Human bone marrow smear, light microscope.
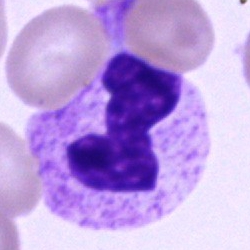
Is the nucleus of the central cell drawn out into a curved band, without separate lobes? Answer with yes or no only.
Yes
